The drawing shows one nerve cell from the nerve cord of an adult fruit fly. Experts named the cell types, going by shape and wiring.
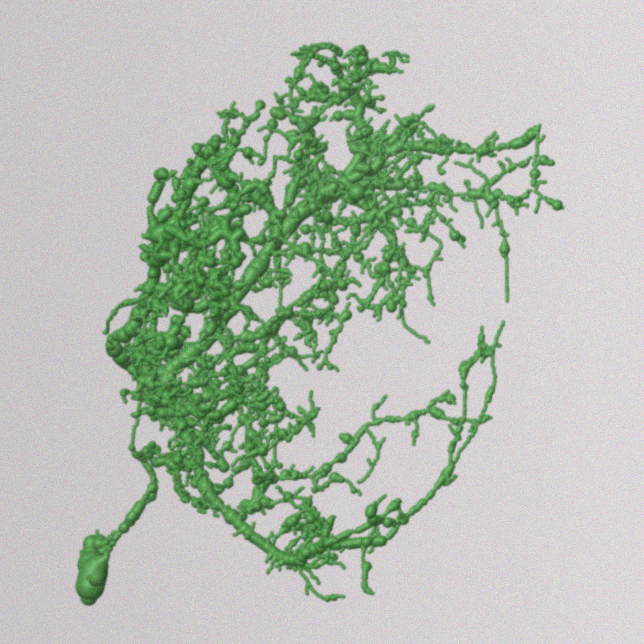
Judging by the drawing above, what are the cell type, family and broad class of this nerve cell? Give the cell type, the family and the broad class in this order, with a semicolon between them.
IN19A015; hemilineage 19A; nerve-cord intrinsic neuron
